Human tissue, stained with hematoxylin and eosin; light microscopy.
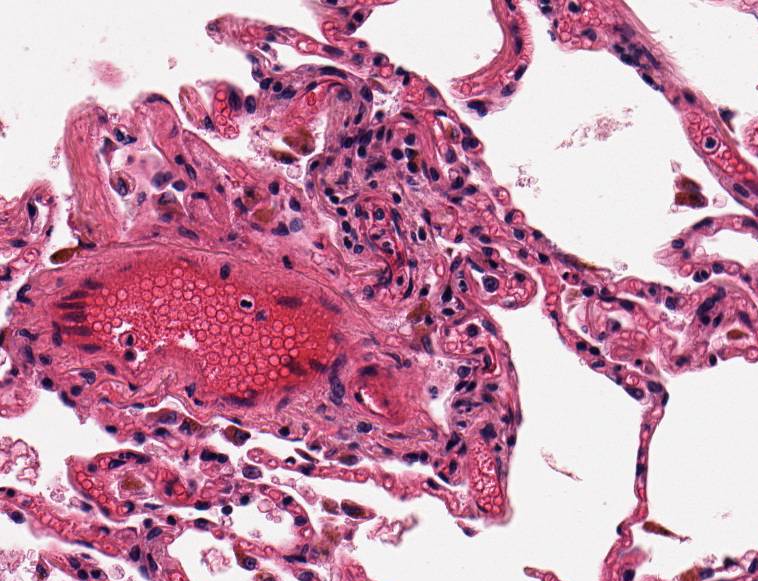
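Lung, haematoxylin and eosin. Thin, branching walls divide the field into large empty spaces, with a denser cellular region in the centre and left. Flattened cells with dark, elongated nuclei line these walls. Left of centre, a large vessel is distended and packed with red blood cells. No glands are present.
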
